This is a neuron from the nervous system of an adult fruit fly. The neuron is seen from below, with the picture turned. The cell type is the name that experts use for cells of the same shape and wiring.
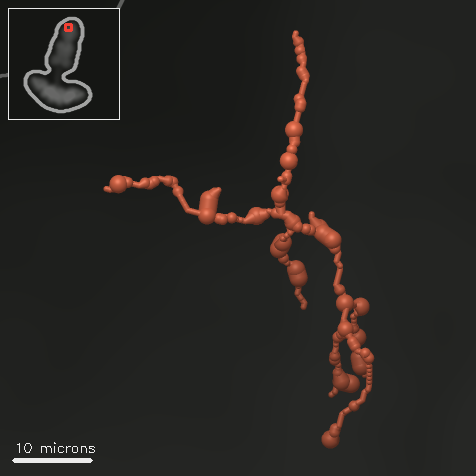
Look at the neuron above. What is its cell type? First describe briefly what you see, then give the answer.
It is in the nerve cord and does not reach the brain. From top to bottom in the picture it spans about 55 microns. It has a dozen or fewer branch ends. This is a sensory neuron entering the nerve cord. It is of cell type SNta38.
